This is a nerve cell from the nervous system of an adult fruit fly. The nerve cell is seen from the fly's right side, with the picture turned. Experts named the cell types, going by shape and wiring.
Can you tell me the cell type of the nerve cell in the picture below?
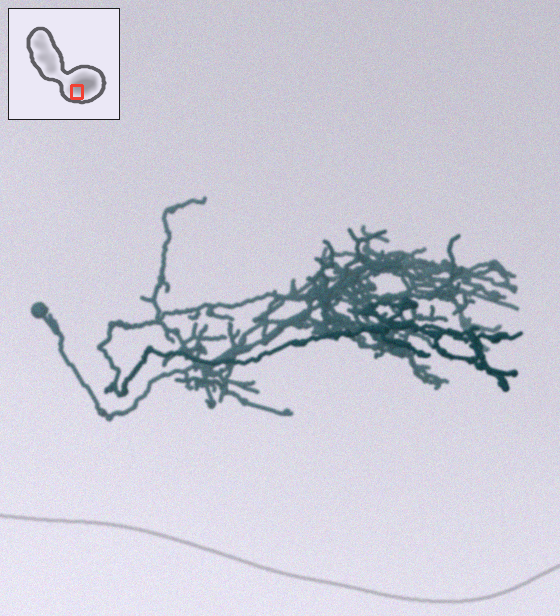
GNG230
